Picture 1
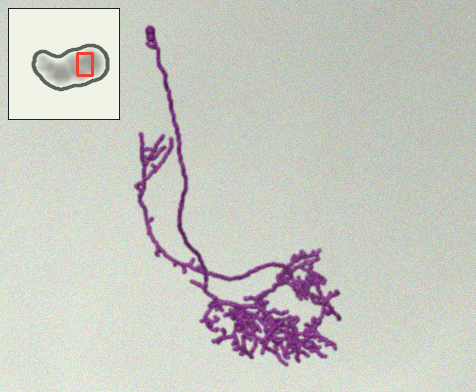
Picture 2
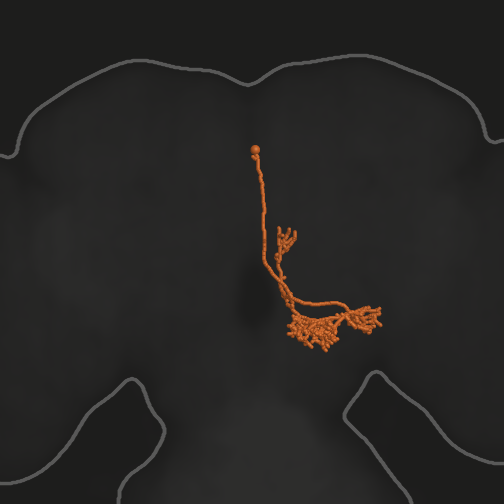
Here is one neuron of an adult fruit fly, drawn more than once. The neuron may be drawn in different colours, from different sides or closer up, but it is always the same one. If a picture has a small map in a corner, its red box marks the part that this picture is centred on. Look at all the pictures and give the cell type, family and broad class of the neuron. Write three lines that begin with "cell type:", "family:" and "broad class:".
cell type: WED100
family: hemilineage DM1_antero_ventral
broad class: central-brain intrinsic neuron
